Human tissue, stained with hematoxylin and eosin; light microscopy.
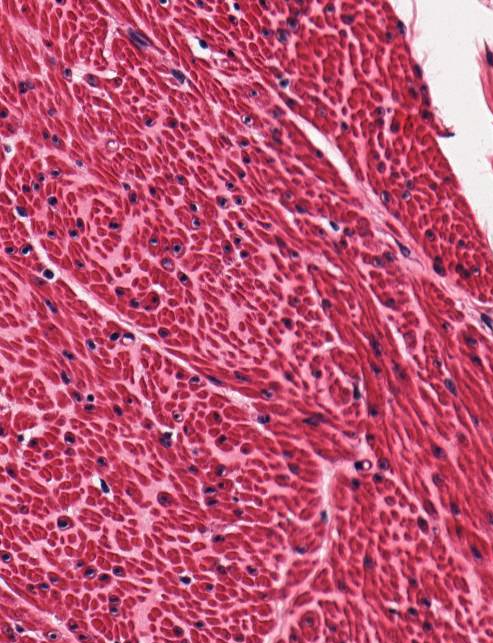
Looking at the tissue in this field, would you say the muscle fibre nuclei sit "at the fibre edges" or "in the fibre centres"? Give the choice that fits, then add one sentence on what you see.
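In the fibre centres. The nuclei are small, dark and rounded in the cross-cut cells and sit centrally within them.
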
